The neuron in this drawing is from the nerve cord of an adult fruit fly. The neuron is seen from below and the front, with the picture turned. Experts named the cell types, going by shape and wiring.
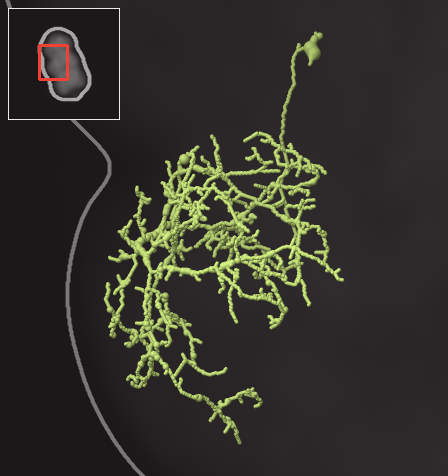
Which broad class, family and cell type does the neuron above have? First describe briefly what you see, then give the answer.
The picture shows dozens of branch ends. As drawn here it is taller than it is wide. Its broad class is nerve-cord intrinsic neuron. The family is hemilineage 03A. The cell type is IN03A038.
